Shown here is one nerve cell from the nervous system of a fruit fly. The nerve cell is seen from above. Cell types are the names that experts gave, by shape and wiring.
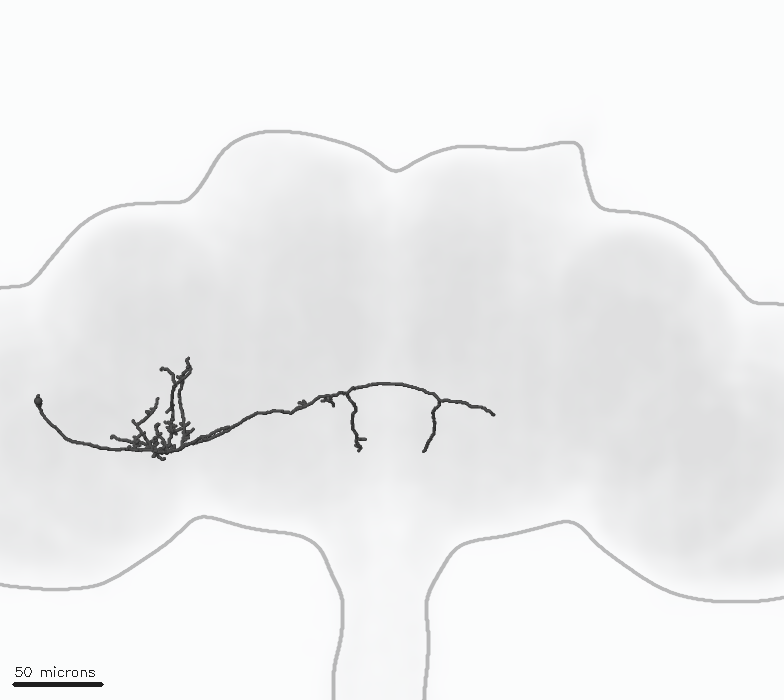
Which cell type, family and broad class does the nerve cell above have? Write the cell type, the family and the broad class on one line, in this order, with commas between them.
LHPV6f1, hemilineage LHp2, central-brain intrinsic neuron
